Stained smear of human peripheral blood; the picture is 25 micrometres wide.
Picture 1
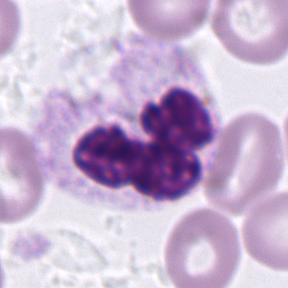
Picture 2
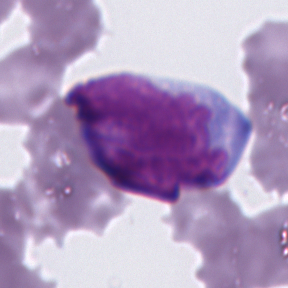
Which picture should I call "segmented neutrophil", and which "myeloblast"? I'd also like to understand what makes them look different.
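The segmented neutrophil is in picture 1 and the myeloblast in picture 2. The segmented neutrophil has a roughly round outline, with red cells lying against its right side. Its chromatin is dark purple and coarsely clumped, and no nucleolus is visible.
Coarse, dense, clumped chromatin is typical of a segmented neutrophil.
The cytoplasm is abundant and pale pinkish-lilac.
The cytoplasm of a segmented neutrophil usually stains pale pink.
The myeloblast measures about 17 by 11 micrometres and has an angular outline, with several straight edges meeting at corners; pale lilac red cells crowd around it and press against its left edge. Its nucleus, about 15 by 10 micrometres, is irregular, with a ruffled, indented border on its right side, and it fills about 70% of the cell's area.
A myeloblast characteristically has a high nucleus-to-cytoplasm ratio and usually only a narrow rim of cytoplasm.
Its cytoplasm shows no distinct granules and no visible vacuoles. The two cells thus differ in outline, roughly round in the segmented neutrophil and angular in the myeloblast, and in how much of each cell is cytoplasm: abundant in the first, while in the second the nucleus takes up most of the area.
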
